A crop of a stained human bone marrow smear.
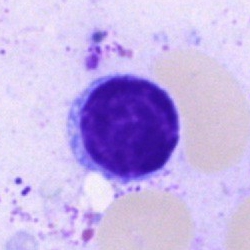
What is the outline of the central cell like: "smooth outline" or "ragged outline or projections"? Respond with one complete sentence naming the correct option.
Neither ragged parts nor projections, blebs or tags mark the edge of the cell.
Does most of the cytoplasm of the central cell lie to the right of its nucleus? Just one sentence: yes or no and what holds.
No, rather than to the right, most cytoplasm lies to the left of the nucleus.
